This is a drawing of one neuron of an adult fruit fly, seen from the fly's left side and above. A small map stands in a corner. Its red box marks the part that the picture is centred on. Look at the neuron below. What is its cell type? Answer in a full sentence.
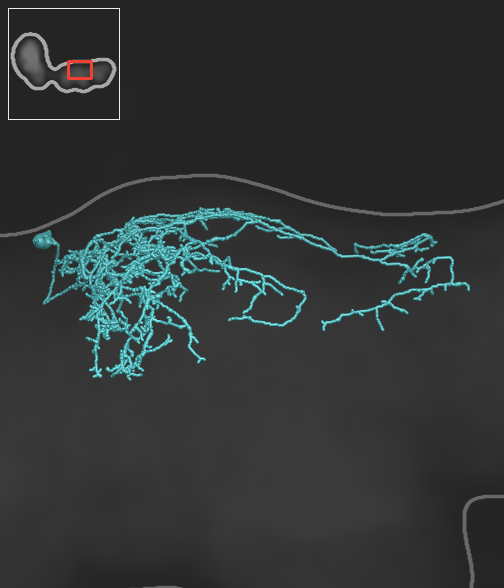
The cell type is IN19B034.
